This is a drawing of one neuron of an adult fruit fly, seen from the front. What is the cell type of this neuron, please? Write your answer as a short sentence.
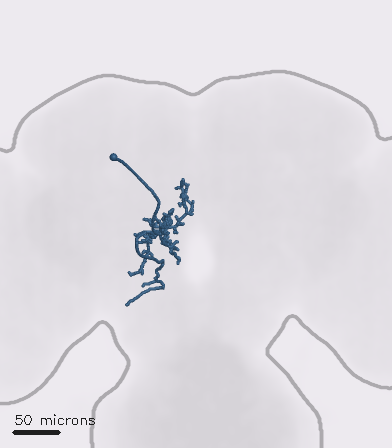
The cell type is CB2033.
